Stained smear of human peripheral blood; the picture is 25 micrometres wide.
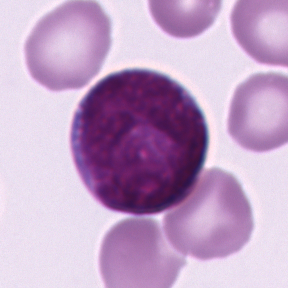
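Myeloblast at the centre: a round, smooth-edged cell about 13 micrometres across, with no surface projections. Its round nucleus has only a very thin rim of cytoplasm around it, and you can see that rim is blue along the left edge. There are no vacuoles anywhere in it.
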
